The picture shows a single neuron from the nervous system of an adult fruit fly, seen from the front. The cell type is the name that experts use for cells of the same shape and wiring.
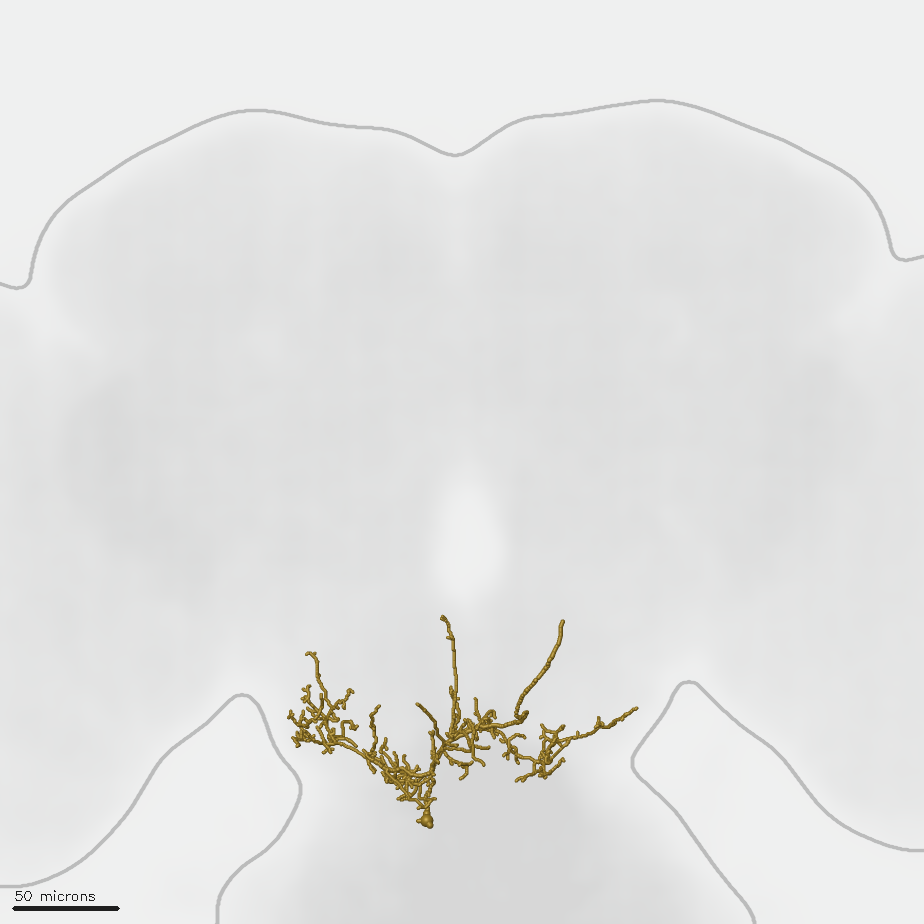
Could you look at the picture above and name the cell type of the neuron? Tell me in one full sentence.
The cell type GNG579 includes this neuron.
